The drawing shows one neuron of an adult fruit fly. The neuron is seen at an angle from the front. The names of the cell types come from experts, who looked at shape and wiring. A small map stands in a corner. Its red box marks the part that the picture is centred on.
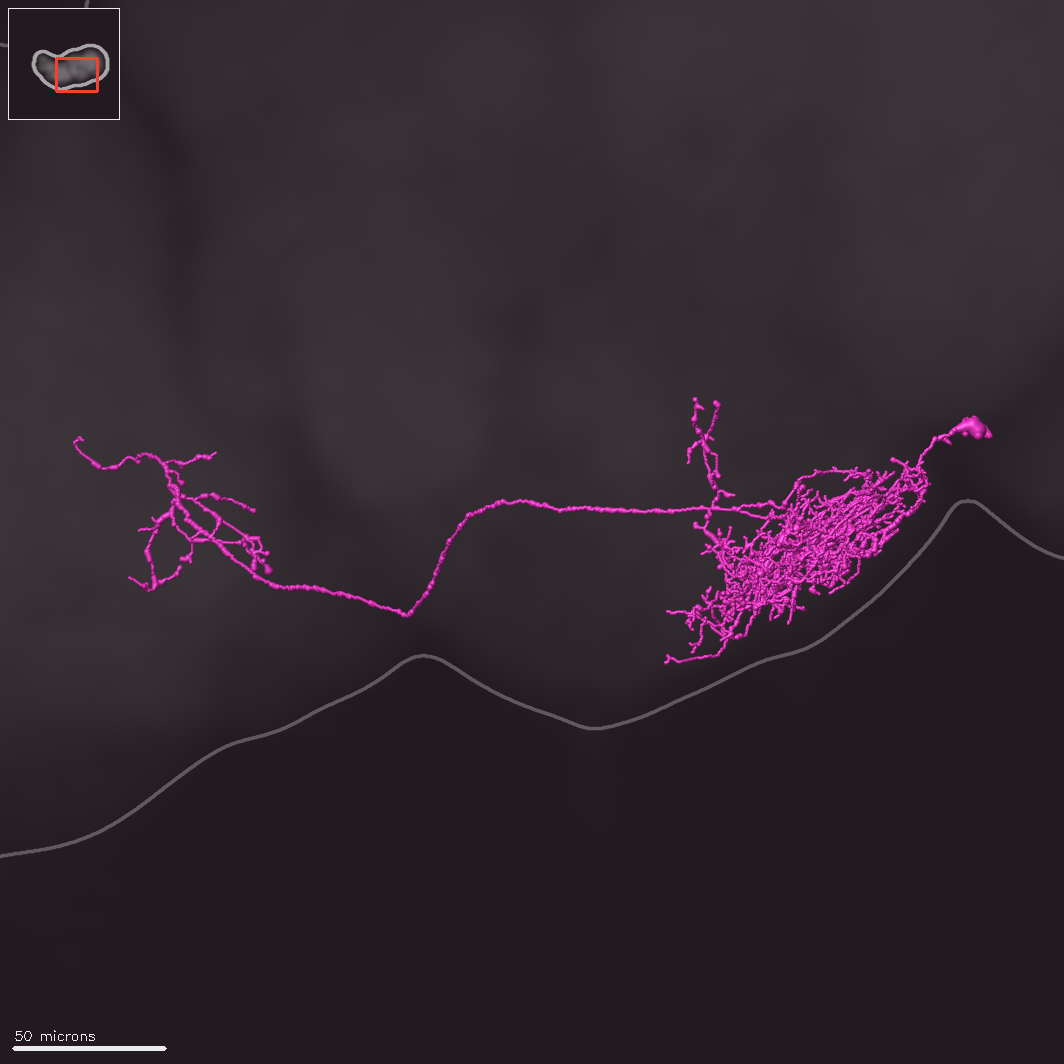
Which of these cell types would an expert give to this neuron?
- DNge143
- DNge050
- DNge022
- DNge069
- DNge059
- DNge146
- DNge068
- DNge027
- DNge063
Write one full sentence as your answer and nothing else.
This neuron is of the type DNge146.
